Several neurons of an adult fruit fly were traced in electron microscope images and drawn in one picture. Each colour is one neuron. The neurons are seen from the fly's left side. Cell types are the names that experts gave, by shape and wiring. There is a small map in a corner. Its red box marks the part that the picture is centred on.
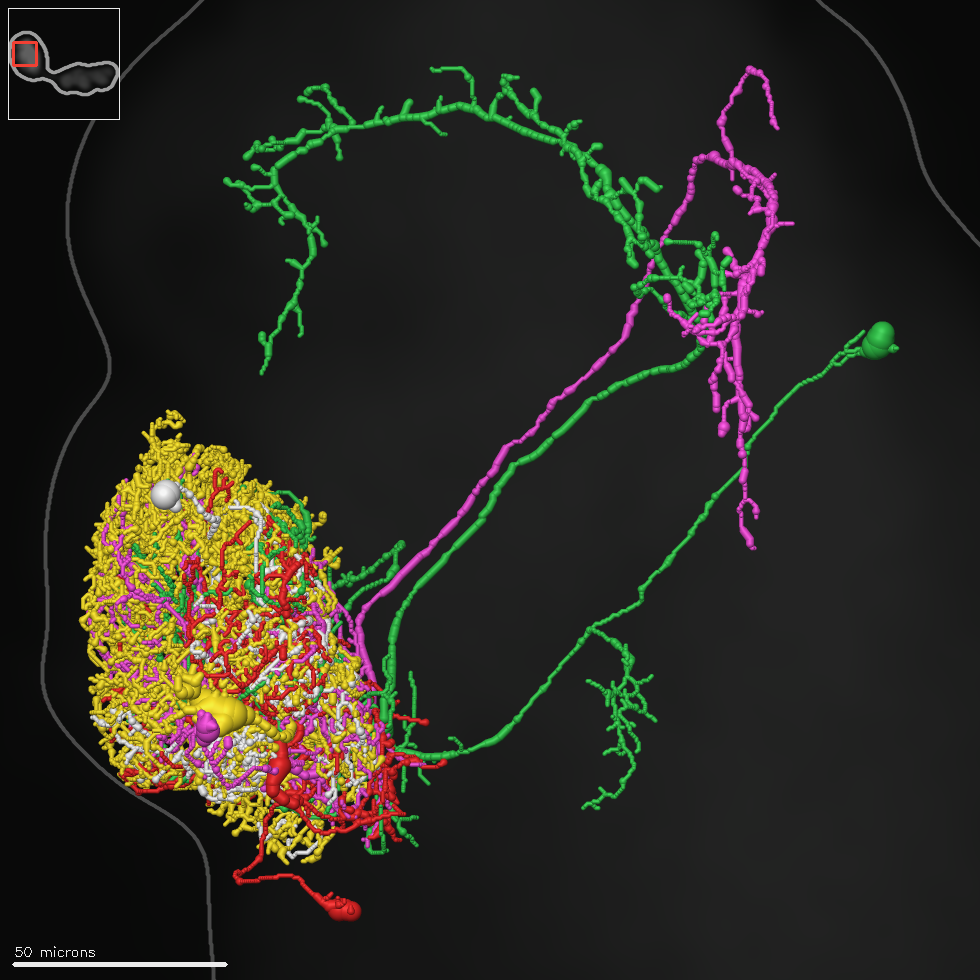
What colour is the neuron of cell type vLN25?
red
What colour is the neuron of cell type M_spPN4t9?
green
